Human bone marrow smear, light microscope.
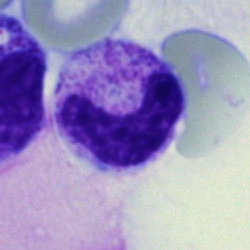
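Band neutrophil, the central cell in a stained human bone marrow smear. Its nucleus forms a curved, horseshoe-like band lying along the lower part of the cell, with the hollow facing upward. The chromatin is dark purple and densely clumped. Fine lilac granules pack the cytoplasm.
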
